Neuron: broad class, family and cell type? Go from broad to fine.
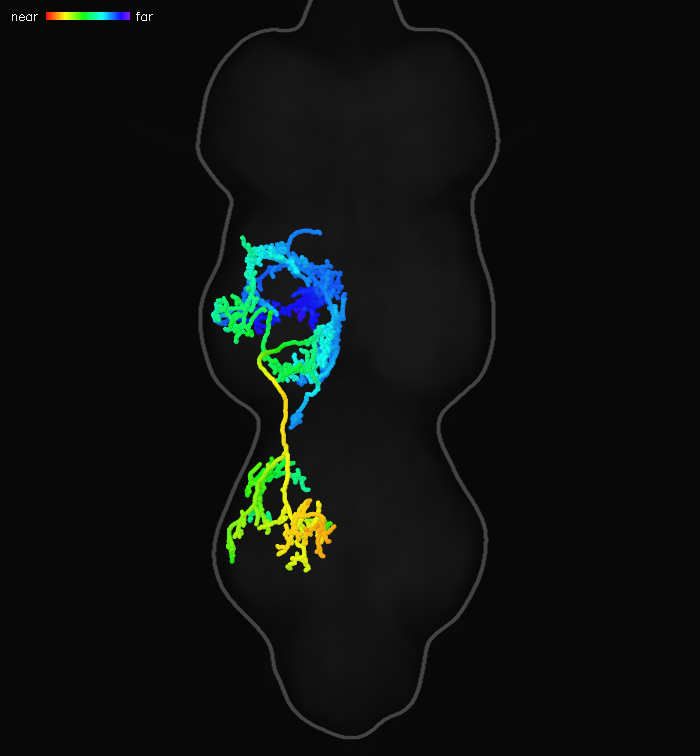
nerve-cord intrinsic neuron; hemilineage 12A; IN12A004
